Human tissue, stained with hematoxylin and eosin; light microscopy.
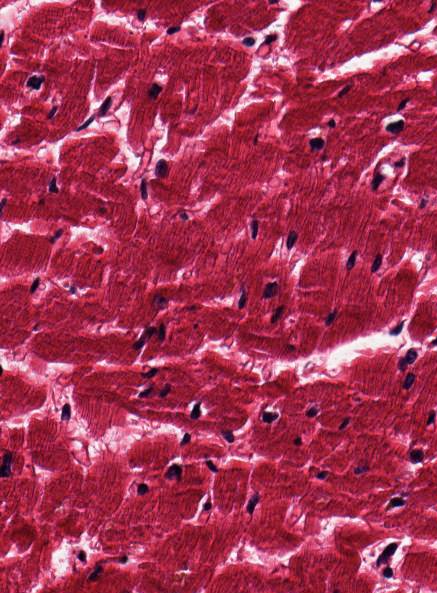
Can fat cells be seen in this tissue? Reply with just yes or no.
No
